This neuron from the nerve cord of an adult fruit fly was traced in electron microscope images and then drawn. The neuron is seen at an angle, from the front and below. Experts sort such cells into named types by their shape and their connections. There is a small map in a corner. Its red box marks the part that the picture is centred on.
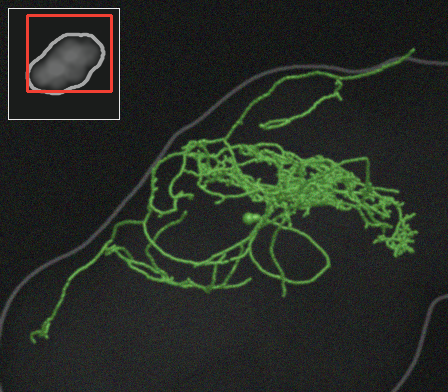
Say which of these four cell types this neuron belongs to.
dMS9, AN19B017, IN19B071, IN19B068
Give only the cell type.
dMS9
